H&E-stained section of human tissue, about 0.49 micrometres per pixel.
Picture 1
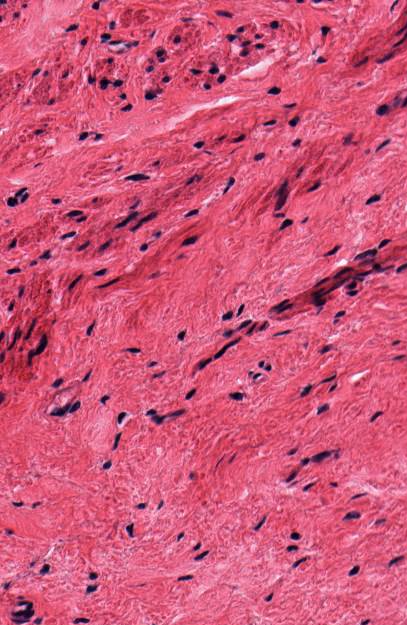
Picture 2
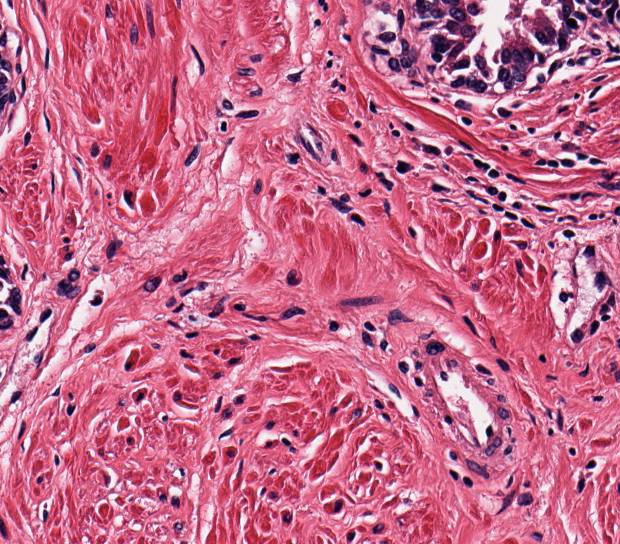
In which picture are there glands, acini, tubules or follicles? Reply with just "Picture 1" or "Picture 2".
Picture 2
